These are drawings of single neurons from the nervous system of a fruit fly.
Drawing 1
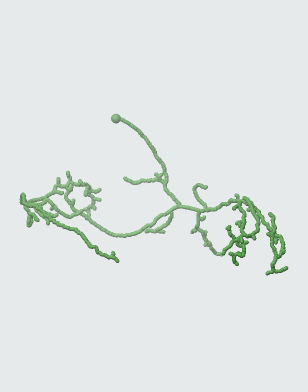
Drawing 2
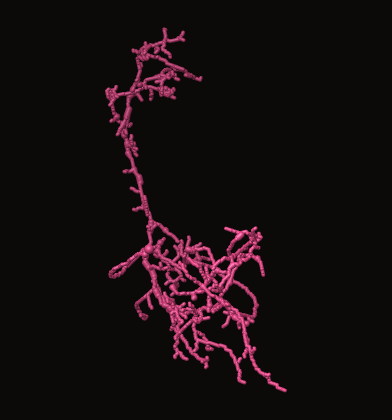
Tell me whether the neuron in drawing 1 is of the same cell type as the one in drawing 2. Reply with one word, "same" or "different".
different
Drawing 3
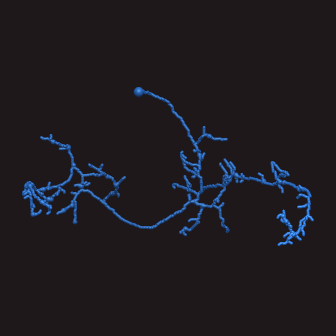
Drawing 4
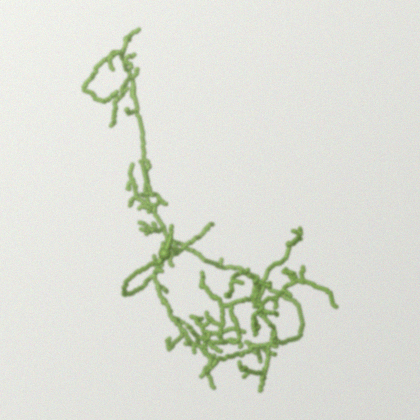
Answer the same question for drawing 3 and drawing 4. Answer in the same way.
different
